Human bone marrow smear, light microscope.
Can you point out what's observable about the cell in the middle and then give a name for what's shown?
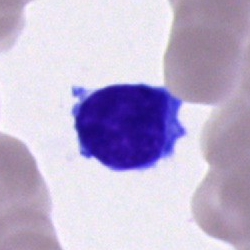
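Looking at the edge first, I notice small ragged projections at the upper left and along the right side. Setting those aside, the outline is roughly round, a little wider than tall. The chromatin is dense and stains a deep purple-blue throughout. Cytoplasm appears only as a scant blue rim, mostly at the right edge. This is a lymphocyte.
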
